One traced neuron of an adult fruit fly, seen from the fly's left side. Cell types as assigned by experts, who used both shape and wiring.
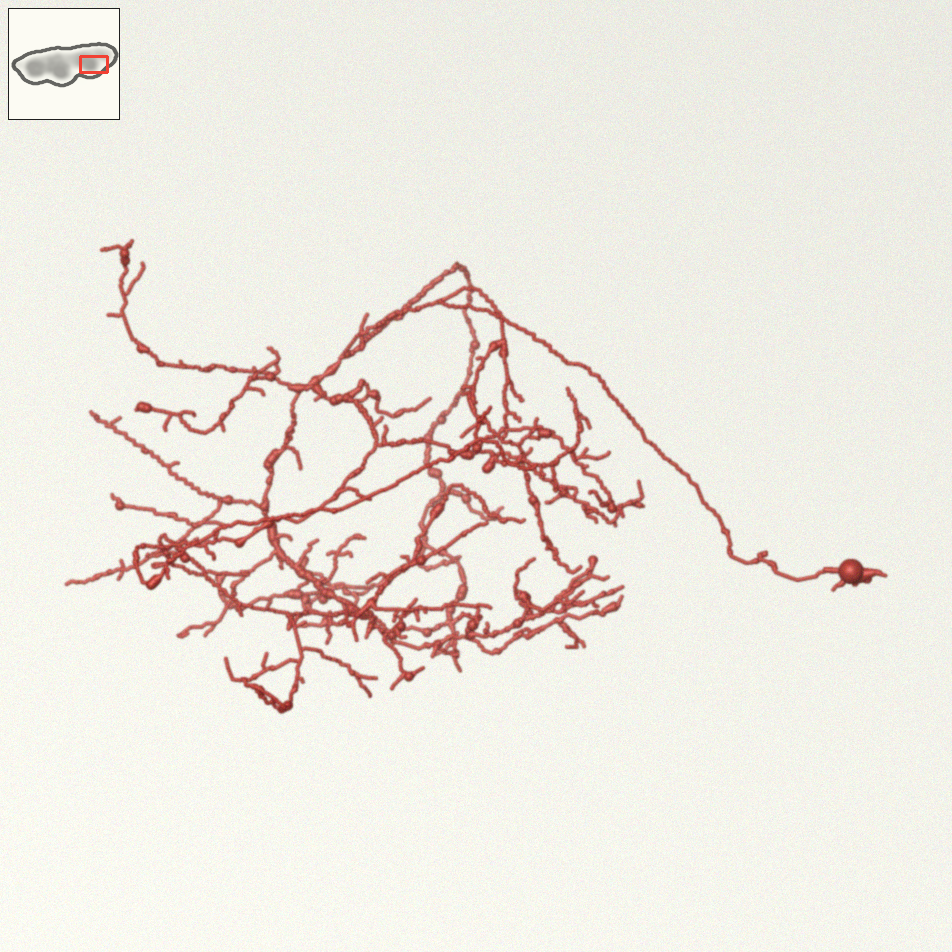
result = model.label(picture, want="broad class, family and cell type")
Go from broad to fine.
nerve-cord intrinsic neuron; hemilineage 04B; IN04B076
